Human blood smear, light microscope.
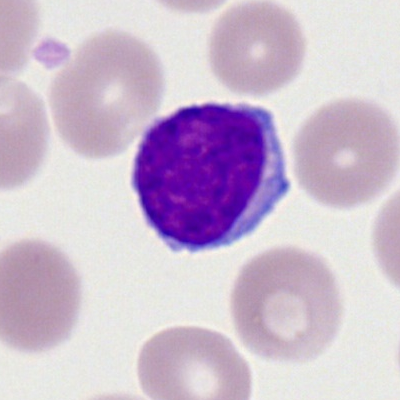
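Lymphocyte. Check one: the nucleus fills most of the cell. Check two: the chromatin is dense and dark purple, with coarse clumps. Check three: the cytoplasm forms a thin crescent, mainly on the right side of the nucleus. Check four: no vacuoles appear in the cytoplasm.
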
